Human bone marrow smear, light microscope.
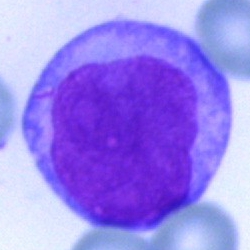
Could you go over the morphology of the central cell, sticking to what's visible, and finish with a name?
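Start with the outline: it is round and smooth. On its right side the nucleus has a notch, giving it a folded, partly lobed look. At the upper left edge of the nucleus you can see a thin pinkish-red line in the cytoplasm. The cytoplasm itself has no coarse granules. What you are looking at is a blast.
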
